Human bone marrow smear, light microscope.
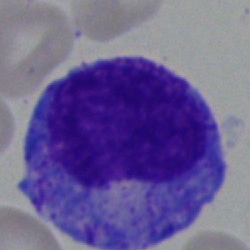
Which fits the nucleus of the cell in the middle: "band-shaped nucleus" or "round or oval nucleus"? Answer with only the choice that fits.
Round or oval nucleus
